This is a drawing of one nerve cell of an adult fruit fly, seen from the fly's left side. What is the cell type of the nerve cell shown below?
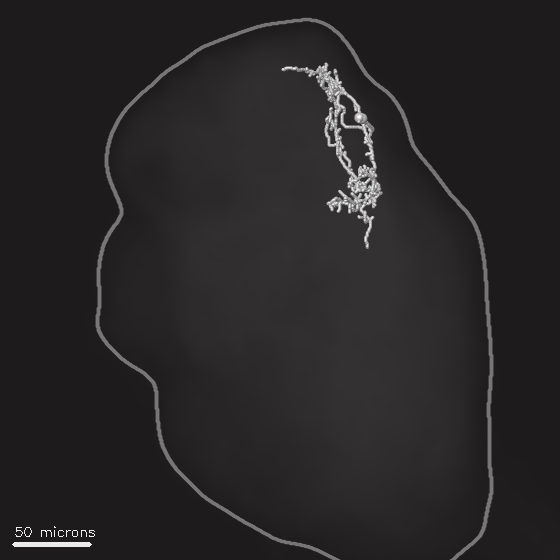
SLP360_b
